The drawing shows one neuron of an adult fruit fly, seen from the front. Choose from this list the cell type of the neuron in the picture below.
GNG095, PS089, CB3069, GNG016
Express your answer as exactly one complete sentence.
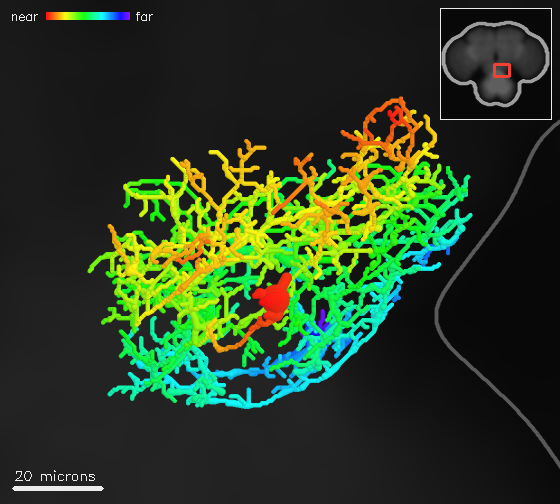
Among cell types, the one for this neuron is GNG095.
